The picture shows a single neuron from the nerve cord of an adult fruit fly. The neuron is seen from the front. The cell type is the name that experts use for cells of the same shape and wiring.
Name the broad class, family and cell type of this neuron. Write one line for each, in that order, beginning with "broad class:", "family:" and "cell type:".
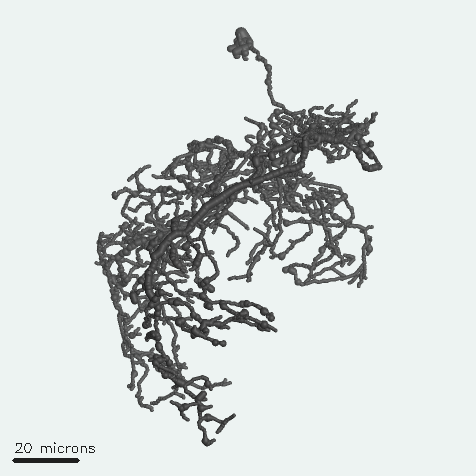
broad class: nerve-cord intrinsic neuron
family: hemilineage 12A
cell type: IN12A010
